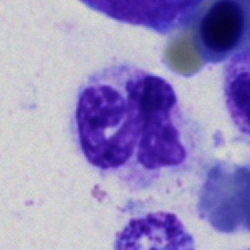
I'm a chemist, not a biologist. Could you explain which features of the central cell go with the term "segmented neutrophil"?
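Working through the cell point by point, start with the chromatin: it is dark purple and coarsely clumped. Next, the cytoplasm surrounding the nucleus is pale lilac. Then come faint, fine pinkish specks dotted through that cytoplasm.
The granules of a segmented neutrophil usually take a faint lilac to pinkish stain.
The specks match that colour, so they go with a segmented neutrophil. Last on the list, the outer border of the cell is faint and roughly round.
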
